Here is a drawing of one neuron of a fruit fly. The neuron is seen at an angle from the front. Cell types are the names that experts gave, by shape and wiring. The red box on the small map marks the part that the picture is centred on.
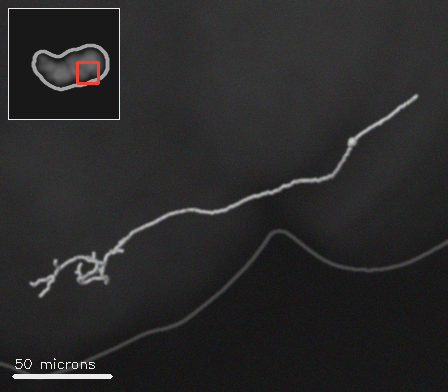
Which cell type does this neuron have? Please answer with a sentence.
The cell type is BM.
